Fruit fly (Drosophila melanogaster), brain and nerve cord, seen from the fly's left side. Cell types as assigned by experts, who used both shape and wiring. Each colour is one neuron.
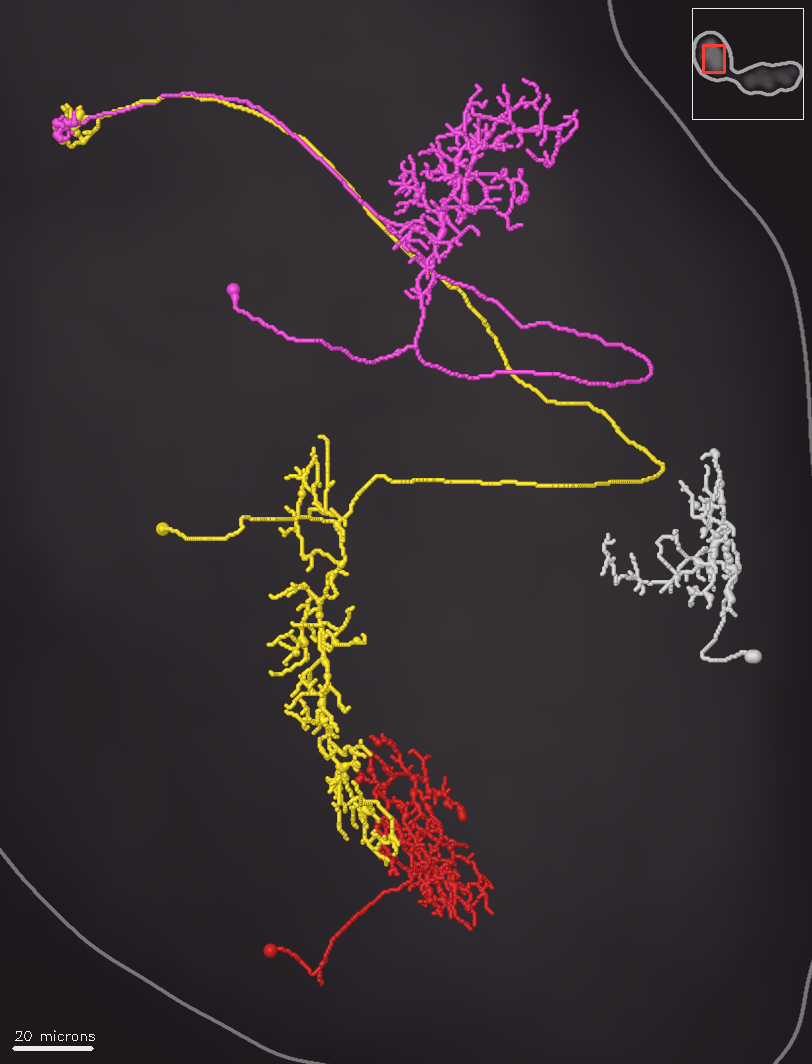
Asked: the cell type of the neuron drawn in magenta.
MeTu3c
